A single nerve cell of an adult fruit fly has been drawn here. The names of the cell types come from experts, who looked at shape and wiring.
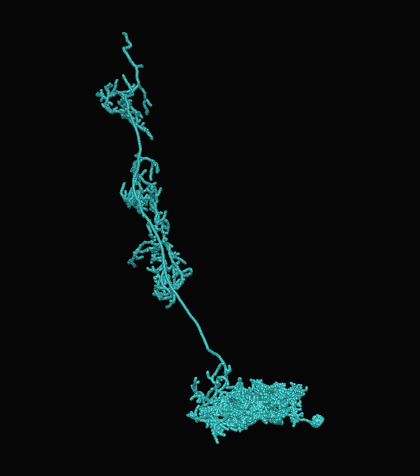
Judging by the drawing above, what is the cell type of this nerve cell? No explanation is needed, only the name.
DNg100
